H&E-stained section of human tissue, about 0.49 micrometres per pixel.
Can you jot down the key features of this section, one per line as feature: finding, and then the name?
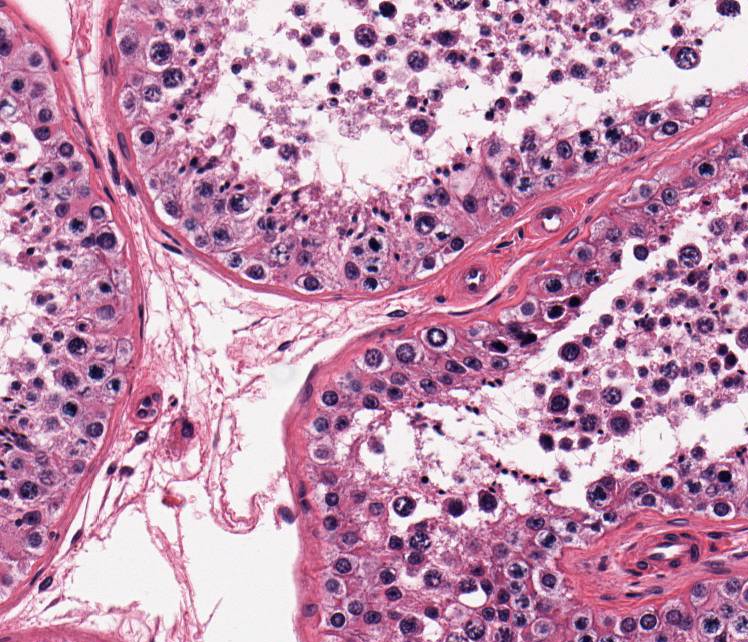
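Lining: each tubule has a thick stratified epithelium, many layers of rounded cells, not one layer
Cells: many large ones in the epithelium, round nuclei, chromatin coarse and clumped into threads
Lumina: upper and lower-right tubules hold many loose small round cells with dark nuclei in pale space
Fat: no fat cells seen
Name: testis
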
